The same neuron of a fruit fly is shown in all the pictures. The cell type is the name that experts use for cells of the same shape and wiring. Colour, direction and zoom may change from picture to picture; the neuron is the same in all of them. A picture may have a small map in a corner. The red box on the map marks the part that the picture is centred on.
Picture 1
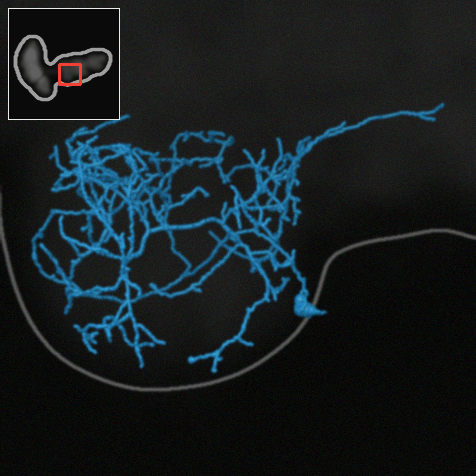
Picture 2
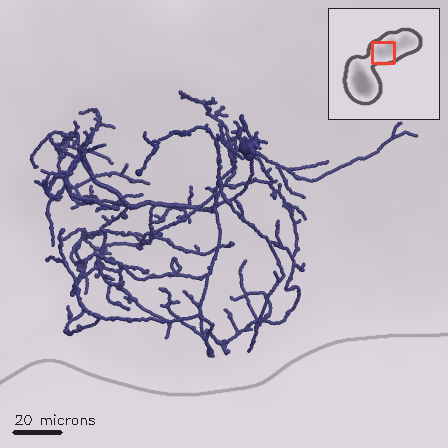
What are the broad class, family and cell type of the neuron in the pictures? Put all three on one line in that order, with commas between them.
nerve-cord intrinsic neuron, hemilineage 04B, IN04B026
